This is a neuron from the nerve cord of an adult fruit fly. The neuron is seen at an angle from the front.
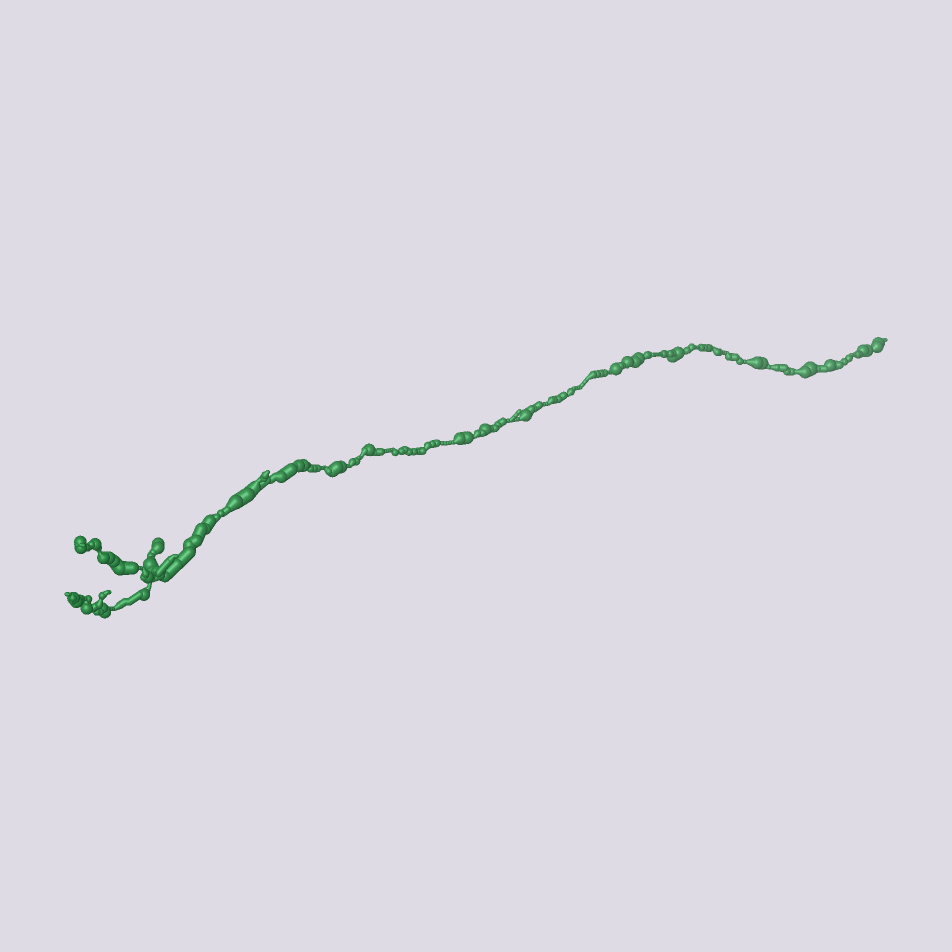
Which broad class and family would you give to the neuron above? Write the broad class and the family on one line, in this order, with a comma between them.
sensory neuron entering the nerve cord, class mechanosensory proprioceptive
